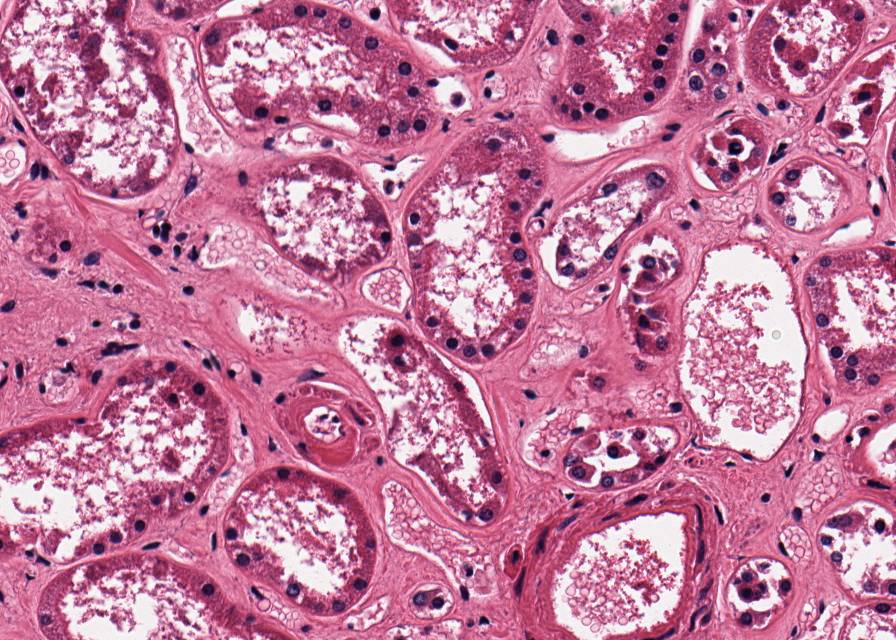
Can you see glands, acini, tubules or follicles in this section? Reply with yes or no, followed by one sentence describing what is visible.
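Yes. The field is filled with closely packed tubules cut mainly in round and oval profiles, separated by stroma.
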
